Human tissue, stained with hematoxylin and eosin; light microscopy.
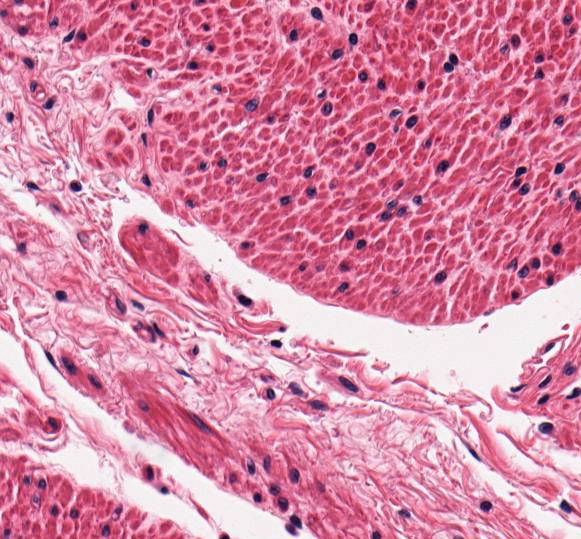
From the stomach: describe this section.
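A large compact bundle of smooth muscle cells, cut in cross-section, fills the upper right half. Its nuclei are small, round and dark, sitting within the cell profiles rather than at their edges. Nuclei scattered in the lower left connective tissue are mostly elongated and spindle-shaped.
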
